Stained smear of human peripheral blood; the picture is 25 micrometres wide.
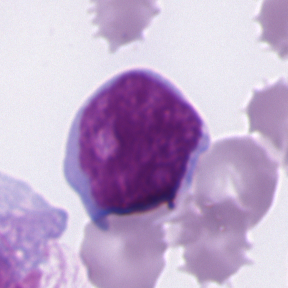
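Myeloblast, with a smooth, roughly rounded outline broken only by a few blunt angles. The nucleus seems to be a single unlobed mass, and I can find no deep notch or fold in it. In its left half there is a paler rounded area. As far as I can see, the cytoplasm holds no vacuoles.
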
